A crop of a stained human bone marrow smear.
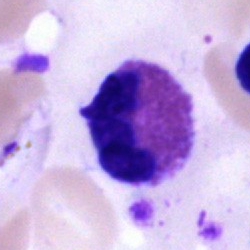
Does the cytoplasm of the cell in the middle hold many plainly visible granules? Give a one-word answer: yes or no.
Yes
